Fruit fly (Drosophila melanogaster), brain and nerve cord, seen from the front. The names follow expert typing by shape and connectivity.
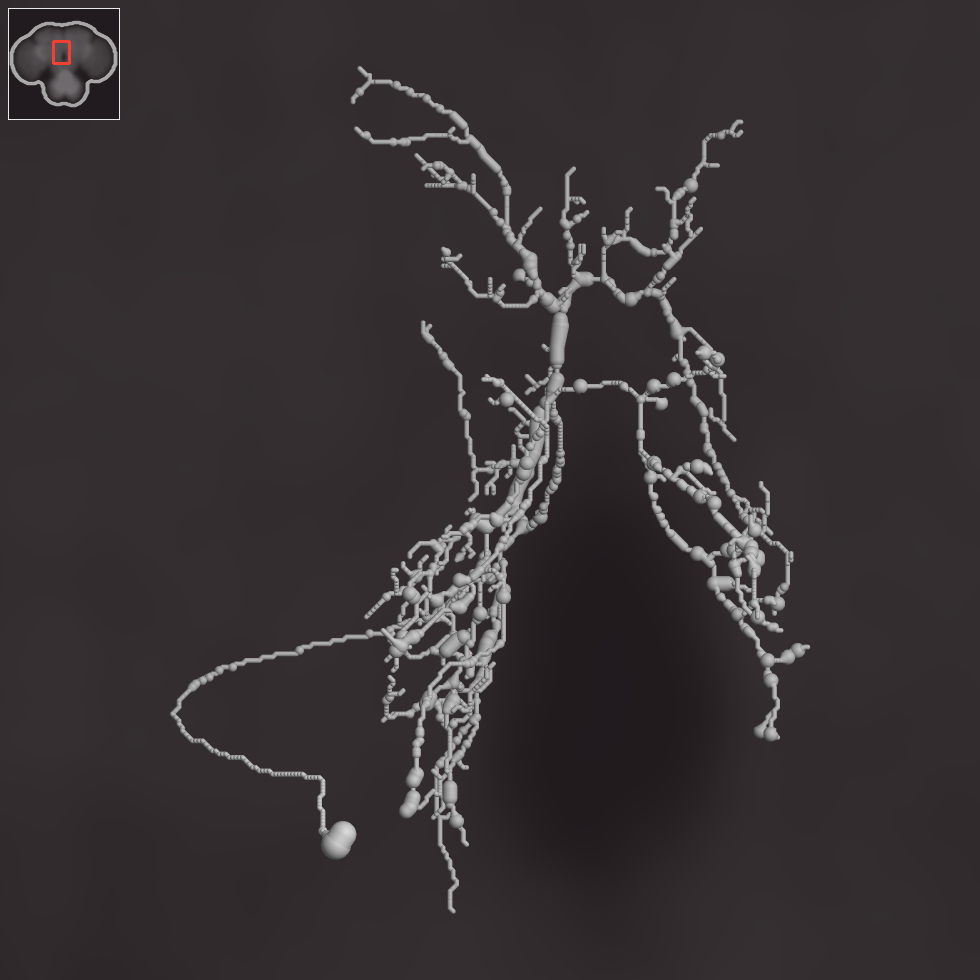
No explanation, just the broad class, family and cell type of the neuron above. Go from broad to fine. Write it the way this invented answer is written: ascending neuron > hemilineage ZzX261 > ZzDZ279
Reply: central-brain intrinsic neuron > hemilineage PSa1 > VES020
